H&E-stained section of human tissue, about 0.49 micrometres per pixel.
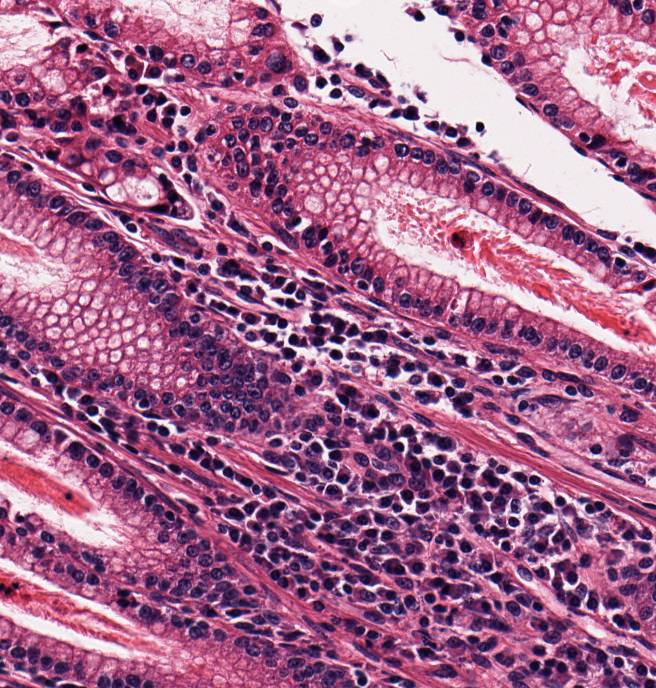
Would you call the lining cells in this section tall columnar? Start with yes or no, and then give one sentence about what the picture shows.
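Yes. The glands are lined by a single layer of tall columnar cells with pale, finely vacuolated mucin-filled apical cytoplasm.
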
